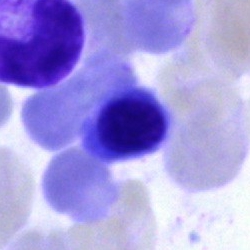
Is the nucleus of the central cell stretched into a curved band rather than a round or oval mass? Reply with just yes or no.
No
